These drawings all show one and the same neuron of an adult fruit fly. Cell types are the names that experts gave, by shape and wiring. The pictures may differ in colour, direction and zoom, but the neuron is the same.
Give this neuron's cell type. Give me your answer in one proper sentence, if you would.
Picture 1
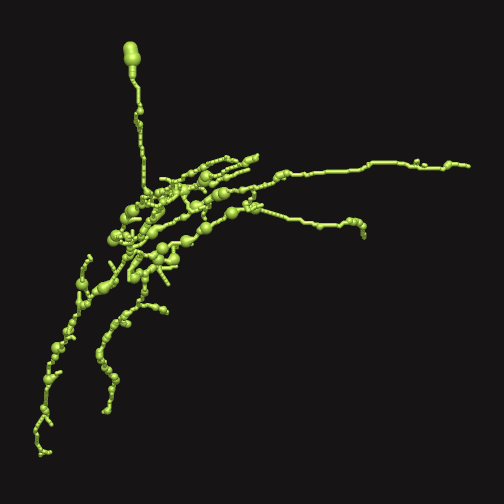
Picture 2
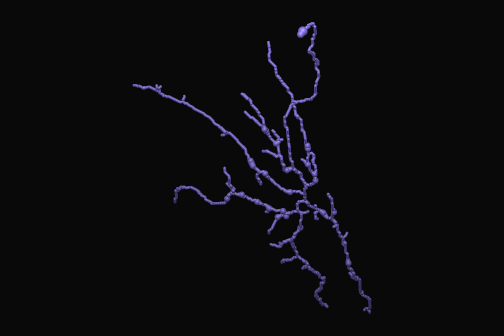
This neuron is categorized as cell type Cm12.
